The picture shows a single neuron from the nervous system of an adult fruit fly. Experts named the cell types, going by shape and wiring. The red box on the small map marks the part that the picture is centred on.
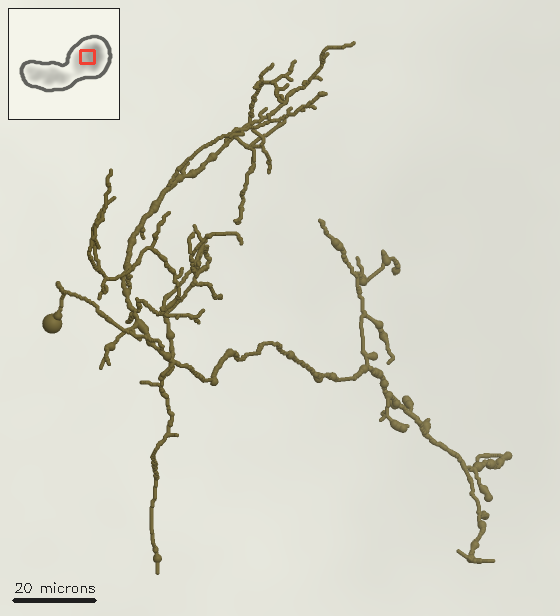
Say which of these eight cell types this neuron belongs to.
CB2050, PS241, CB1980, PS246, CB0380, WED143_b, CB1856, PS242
CB1856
